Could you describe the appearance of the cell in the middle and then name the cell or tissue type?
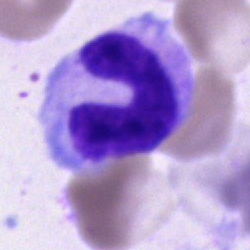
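See the nucleus here: a thick curved band bent into a horseshoe, with its open side facing to the left. The chromatin is dense and deep purple, and the cell outline is roughly round. You've got a band neutrophil there.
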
